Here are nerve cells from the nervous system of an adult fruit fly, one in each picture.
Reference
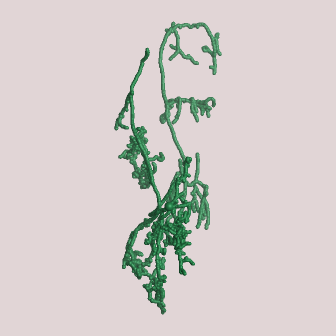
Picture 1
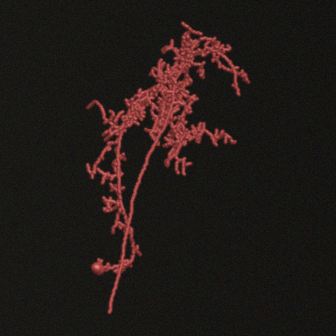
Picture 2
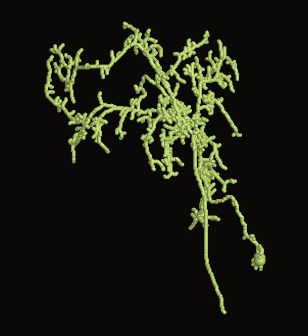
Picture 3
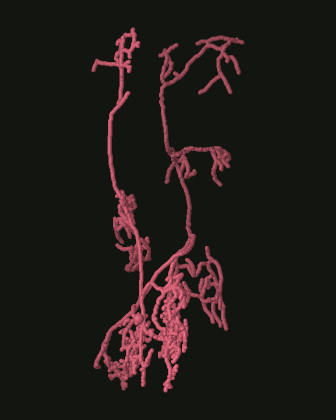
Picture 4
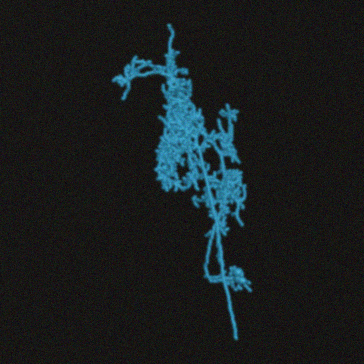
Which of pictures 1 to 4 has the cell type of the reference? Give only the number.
3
